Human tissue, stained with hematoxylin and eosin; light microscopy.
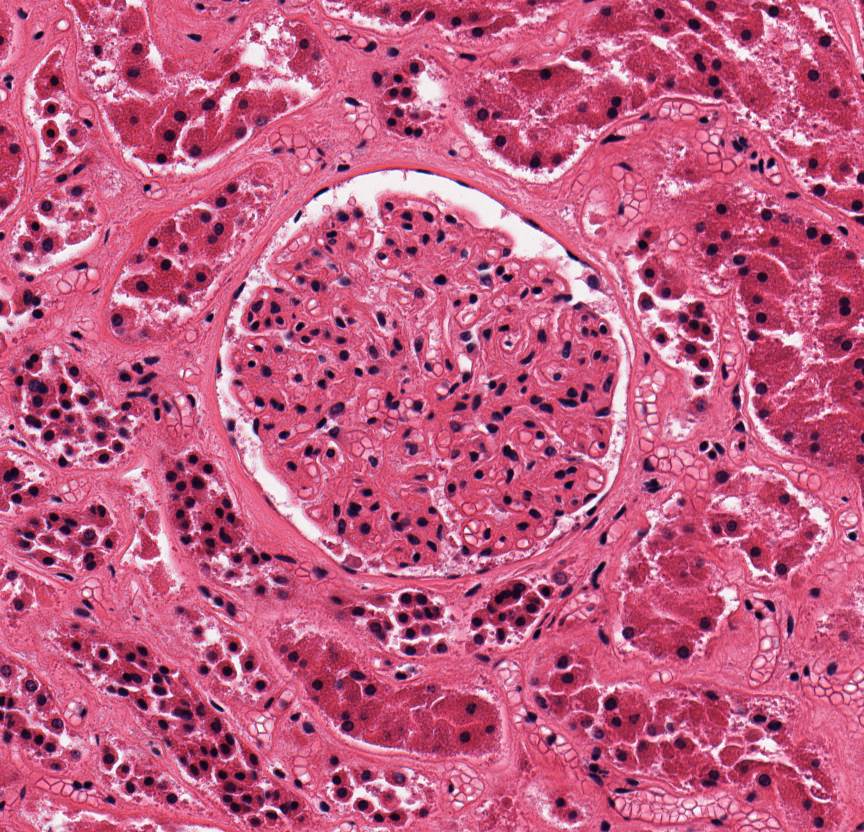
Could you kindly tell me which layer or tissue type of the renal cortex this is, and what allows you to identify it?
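It's the cortical labyrinth; the giveaway is the round glomerulus centred in the field.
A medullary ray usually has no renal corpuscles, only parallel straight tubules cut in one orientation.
Cross-cut tubules surround the glomerulus on all sides, most lined by cells with abundant deep pink granular cytoplasm and round dark nuclei.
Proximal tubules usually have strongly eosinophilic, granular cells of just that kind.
Bowman's space is a clear crescent, widest along the upper edge of the tuft.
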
